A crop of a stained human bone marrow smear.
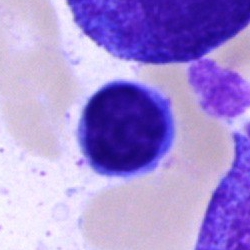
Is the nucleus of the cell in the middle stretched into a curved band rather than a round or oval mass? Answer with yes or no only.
No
